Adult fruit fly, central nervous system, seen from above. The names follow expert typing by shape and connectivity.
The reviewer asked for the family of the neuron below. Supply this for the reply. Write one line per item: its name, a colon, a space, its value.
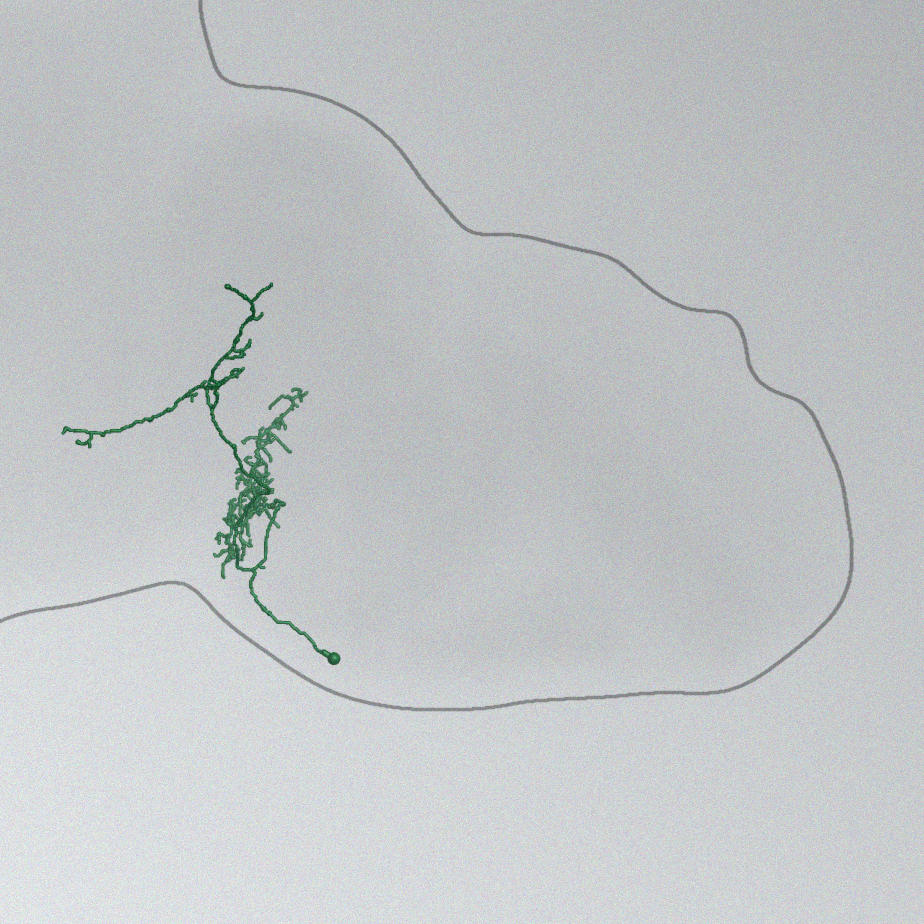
family: hemilineage VLPp&l1_lateral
